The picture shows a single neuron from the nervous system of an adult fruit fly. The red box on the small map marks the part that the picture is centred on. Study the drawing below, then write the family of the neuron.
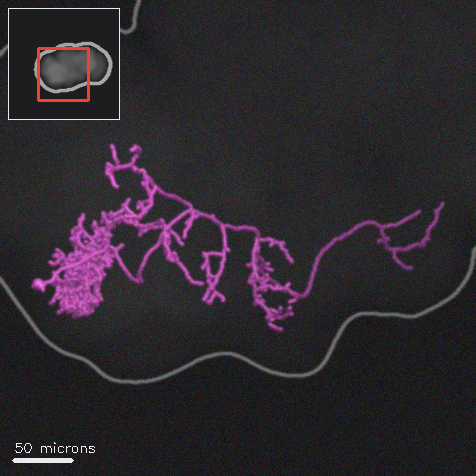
hemilineage 19B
